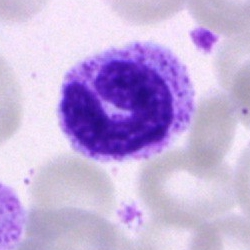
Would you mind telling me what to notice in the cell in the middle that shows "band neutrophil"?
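So this is a band neutrophil, and its outline is roughly round. I see a nucleus that is a thick curved band, bent into a horseshoe around a pale central gap.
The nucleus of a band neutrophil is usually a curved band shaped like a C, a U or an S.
The horseshoe here agrees with that. Now the chromatin: dark purple and condensed.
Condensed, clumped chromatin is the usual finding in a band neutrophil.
That matches as well, and no nucleoli are visible in the nucleus.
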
